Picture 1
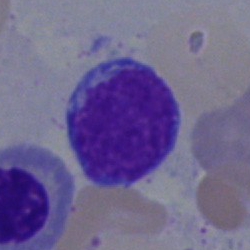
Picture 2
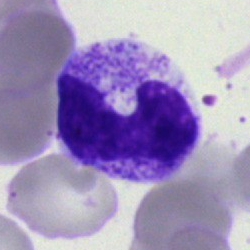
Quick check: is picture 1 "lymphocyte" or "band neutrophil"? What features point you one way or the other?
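Answer: picture 1 shows a lymphocyte and picture 2 a band neutrophil. Both cells have a round, smooth outline, and neither shows a nucleolus.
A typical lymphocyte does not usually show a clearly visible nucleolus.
In the band neutrophil, the nucleus has a deep notch opening upward and lies mainly in the lower half of the cell, with dark, condensed chromatin.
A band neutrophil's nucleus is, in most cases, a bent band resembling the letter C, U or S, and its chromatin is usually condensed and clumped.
The lymphocyte's cytoplasm forms only a thin, deep blue rim around the nucleus, with a paler crescent at the upper left of the cell, and shows no granules. The band neutrophil's cytoplasm shows no vacuoles.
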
